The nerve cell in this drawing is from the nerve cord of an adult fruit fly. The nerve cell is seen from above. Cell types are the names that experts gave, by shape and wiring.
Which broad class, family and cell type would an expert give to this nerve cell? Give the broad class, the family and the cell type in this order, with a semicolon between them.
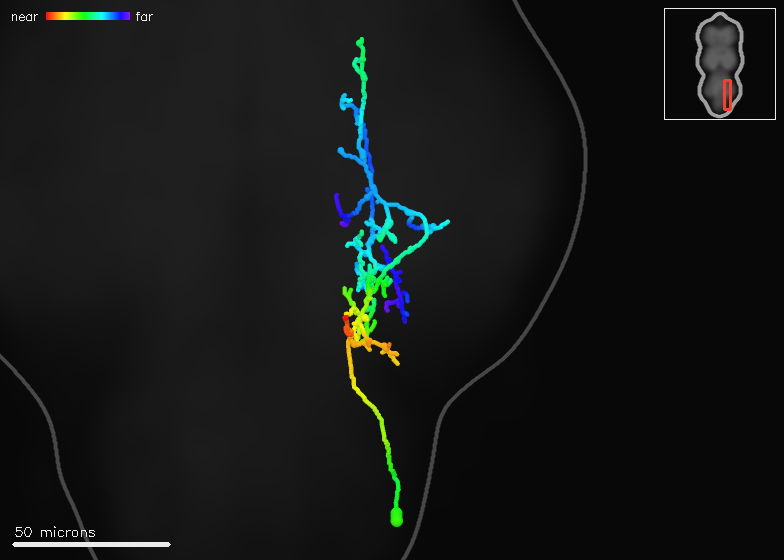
nerve-cord intrinsic neuron; hemilineage 20A.22A; IN20A.22A079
